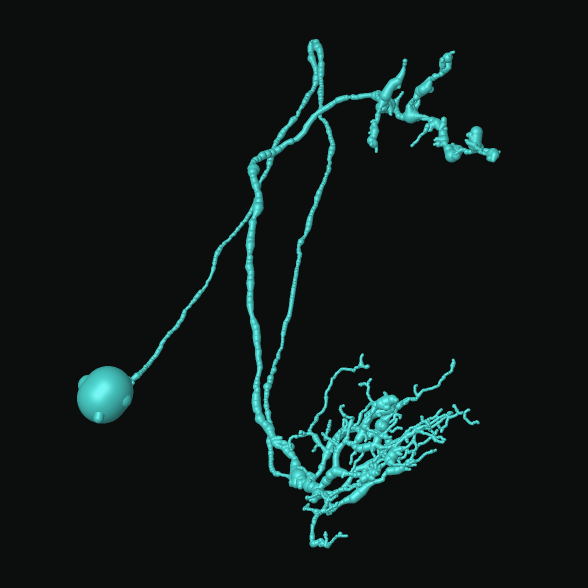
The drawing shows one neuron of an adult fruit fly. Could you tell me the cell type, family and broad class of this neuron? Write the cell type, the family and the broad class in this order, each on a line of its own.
T5b
T
optic-lobe intrinsic neuron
